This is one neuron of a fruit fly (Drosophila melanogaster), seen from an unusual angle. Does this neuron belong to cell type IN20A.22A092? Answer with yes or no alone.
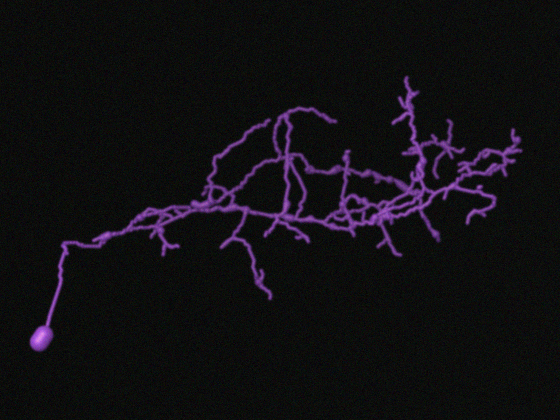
no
